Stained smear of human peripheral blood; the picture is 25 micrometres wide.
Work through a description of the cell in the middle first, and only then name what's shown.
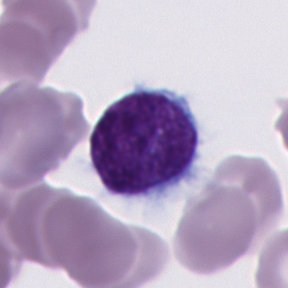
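Taking the features in order, the outline of the cell is roughly round. The nucleus fills almost the whole cell, leaving only a very scant rim of cytoplasm. Its chromatin is dense and stains dark purple. Last, fine, hair-like pale blue projections extend from the cell surface. This is a hairy cell.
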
